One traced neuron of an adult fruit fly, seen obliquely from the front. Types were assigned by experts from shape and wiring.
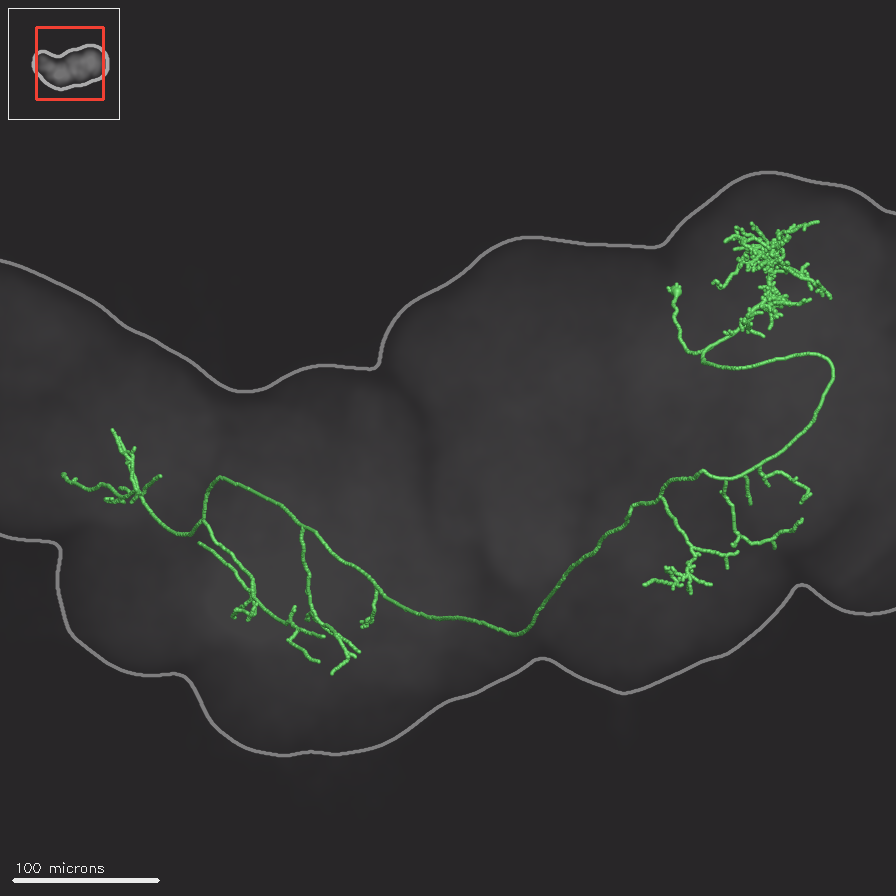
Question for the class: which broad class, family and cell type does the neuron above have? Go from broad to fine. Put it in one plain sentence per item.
A descending neuron of the DNp family, type DNp44.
